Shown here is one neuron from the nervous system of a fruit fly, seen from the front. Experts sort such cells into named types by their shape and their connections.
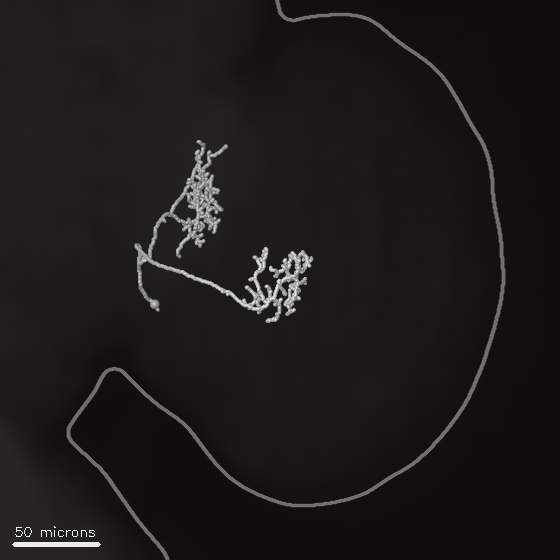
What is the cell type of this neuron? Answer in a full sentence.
The cell type is MeLo13.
